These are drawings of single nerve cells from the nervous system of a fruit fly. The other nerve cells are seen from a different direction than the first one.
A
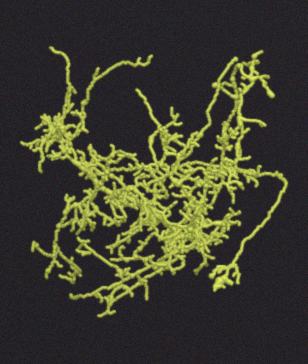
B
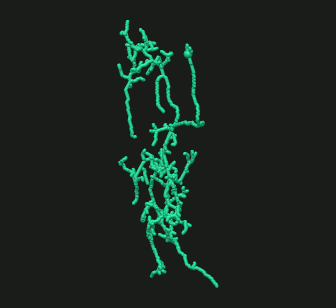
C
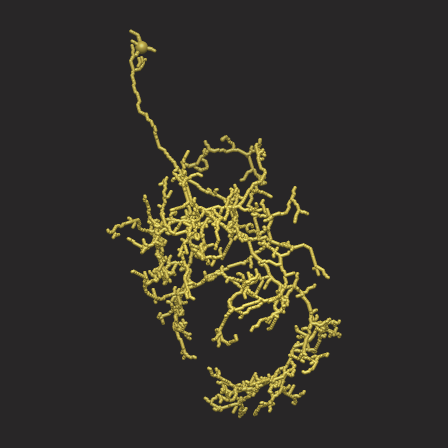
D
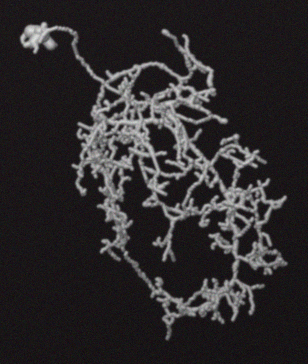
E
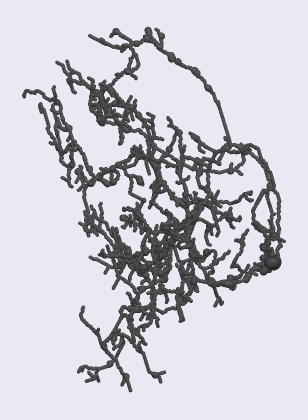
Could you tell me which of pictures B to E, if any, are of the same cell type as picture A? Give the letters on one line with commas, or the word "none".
C, D, E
